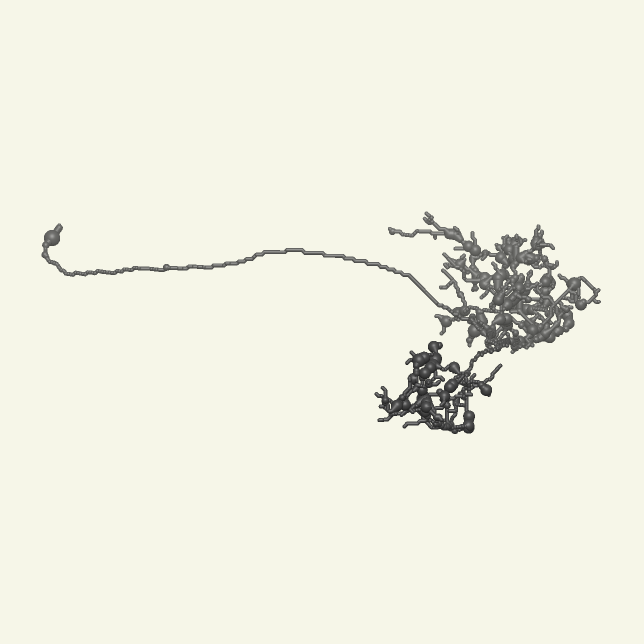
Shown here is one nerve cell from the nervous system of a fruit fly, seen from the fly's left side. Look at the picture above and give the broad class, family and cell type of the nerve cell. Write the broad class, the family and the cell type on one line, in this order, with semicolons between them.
central-brain intrinsic neuron; hemilineage VLPa2; CB0744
